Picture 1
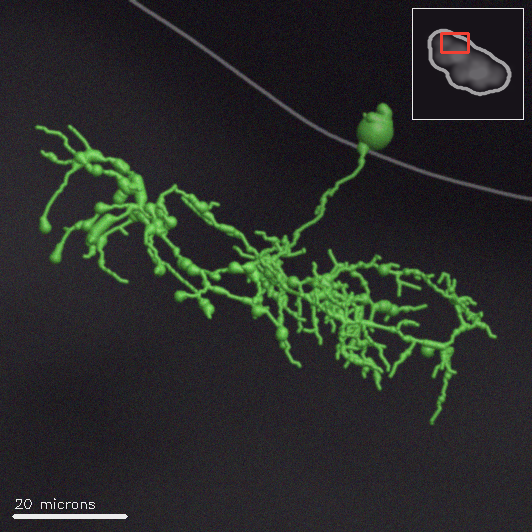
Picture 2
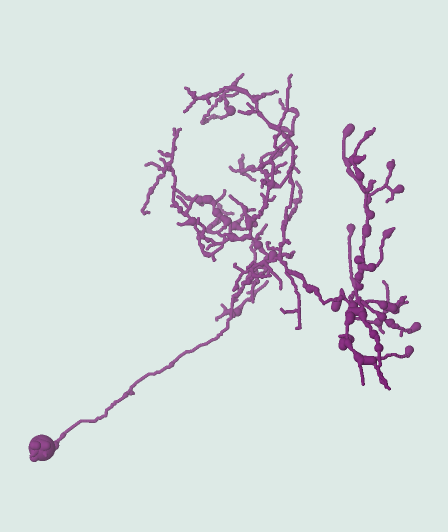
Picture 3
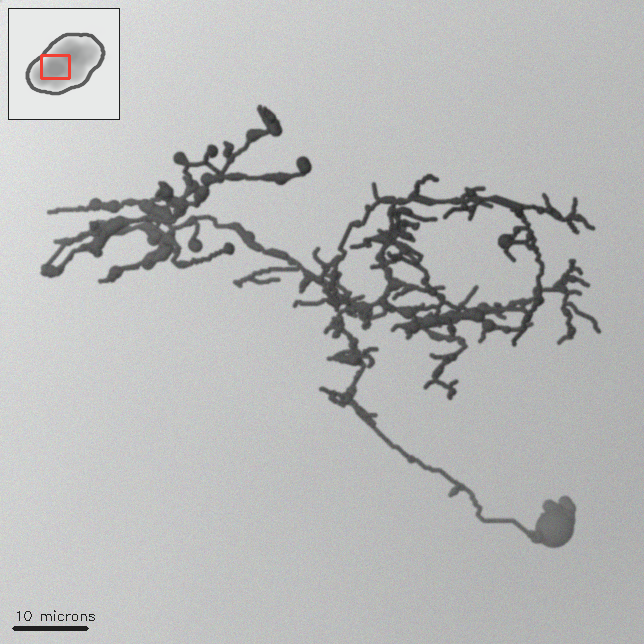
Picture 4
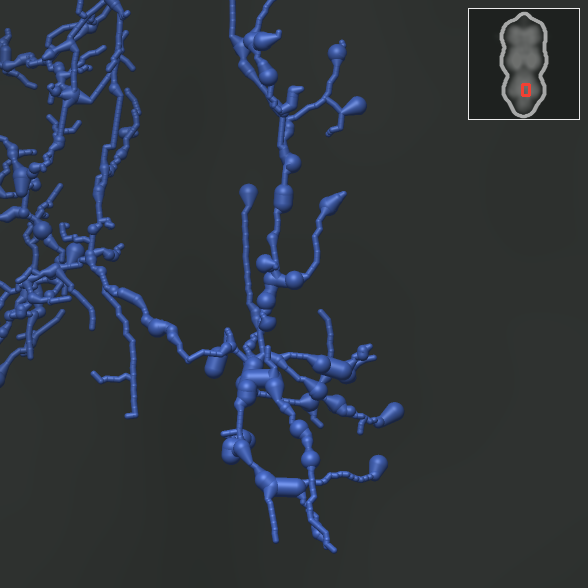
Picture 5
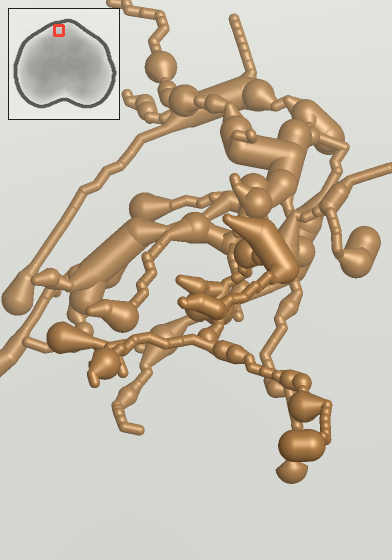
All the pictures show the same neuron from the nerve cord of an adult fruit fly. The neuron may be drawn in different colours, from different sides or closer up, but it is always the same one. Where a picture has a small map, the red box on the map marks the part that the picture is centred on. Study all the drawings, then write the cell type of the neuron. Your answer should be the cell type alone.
IN06A109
